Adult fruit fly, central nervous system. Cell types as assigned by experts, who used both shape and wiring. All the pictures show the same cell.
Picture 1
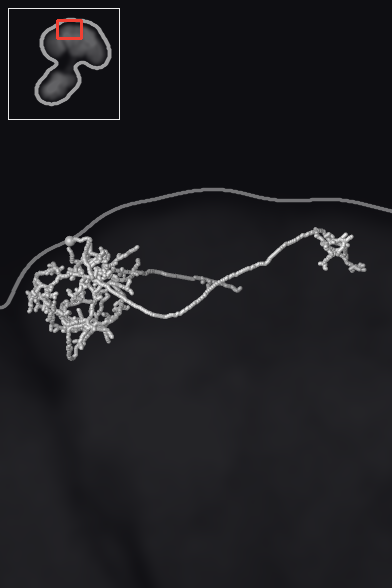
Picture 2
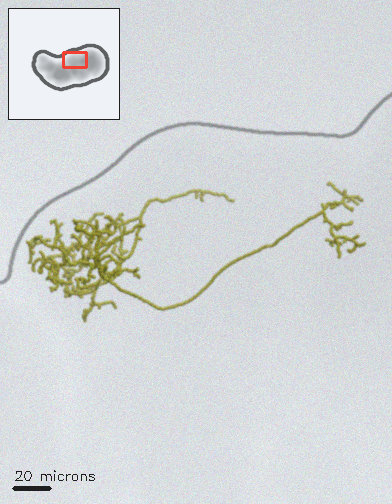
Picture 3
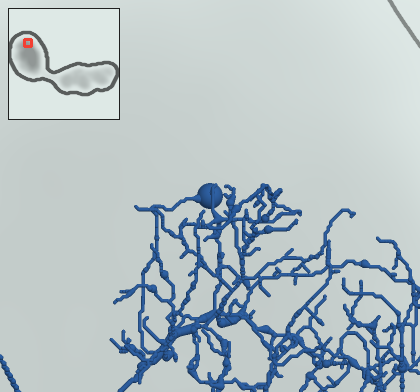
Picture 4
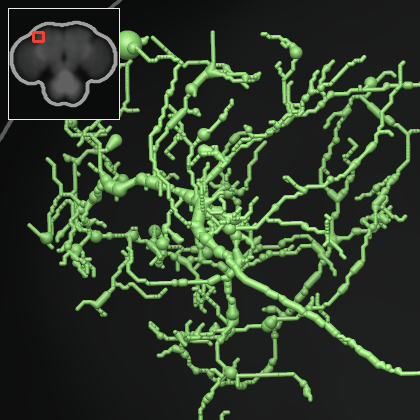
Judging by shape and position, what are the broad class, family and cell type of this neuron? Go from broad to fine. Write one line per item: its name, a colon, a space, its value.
broad class: central-brain intrinsic neuron
family: hemilineage LHl2_dorsal
cell type: CB4209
